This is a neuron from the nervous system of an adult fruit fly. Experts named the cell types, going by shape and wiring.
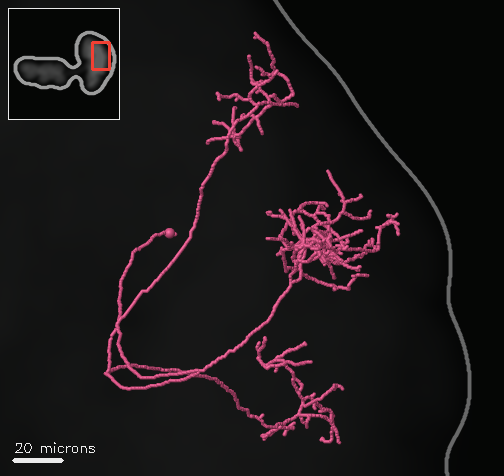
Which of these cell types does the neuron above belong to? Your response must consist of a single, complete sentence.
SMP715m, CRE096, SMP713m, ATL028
The type assigned to this neuron is CRE096.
